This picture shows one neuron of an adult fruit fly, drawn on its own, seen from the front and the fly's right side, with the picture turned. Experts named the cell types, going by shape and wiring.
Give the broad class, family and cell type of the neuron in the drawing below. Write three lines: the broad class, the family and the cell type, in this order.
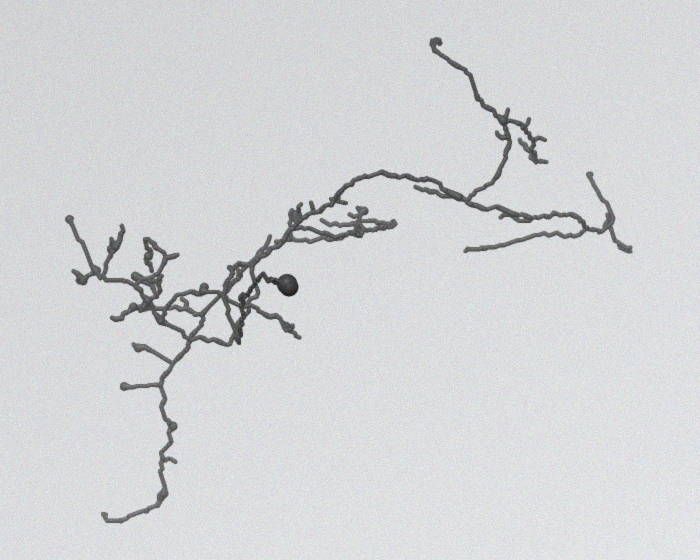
central-brain intrinsic neuron
hemilineage TRdl_b
CB2702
